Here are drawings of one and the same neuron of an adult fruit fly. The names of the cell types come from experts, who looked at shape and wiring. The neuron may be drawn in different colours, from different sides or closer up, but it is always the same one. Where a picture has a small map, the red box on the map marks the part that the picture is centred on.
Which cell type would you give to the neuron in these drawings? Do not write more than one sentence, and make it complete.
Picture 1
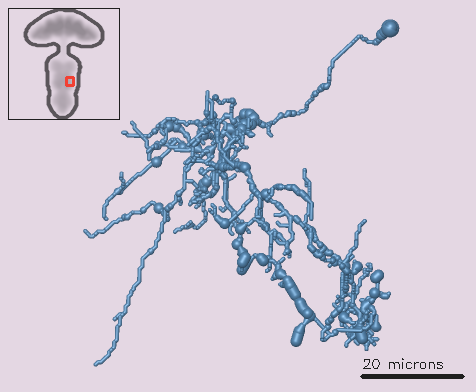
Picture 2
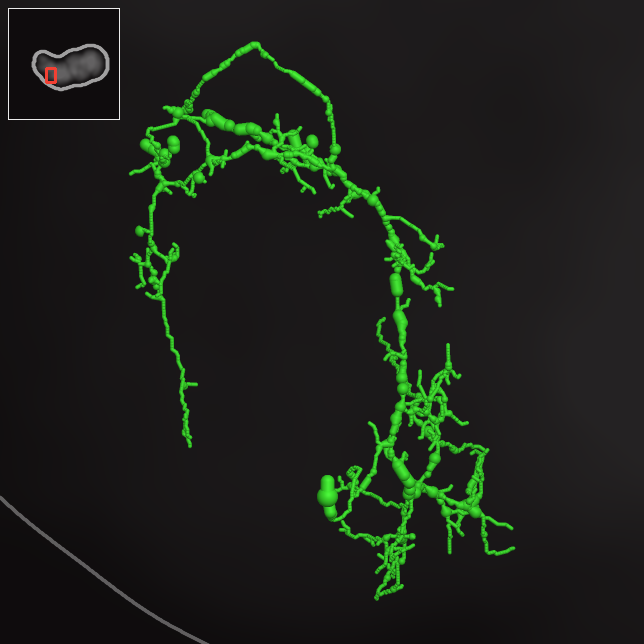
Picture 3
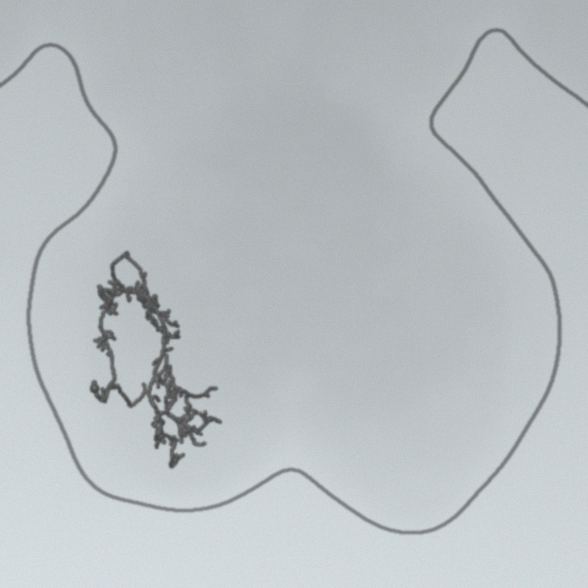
The cell type name IN08A049 applies to this neuron.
